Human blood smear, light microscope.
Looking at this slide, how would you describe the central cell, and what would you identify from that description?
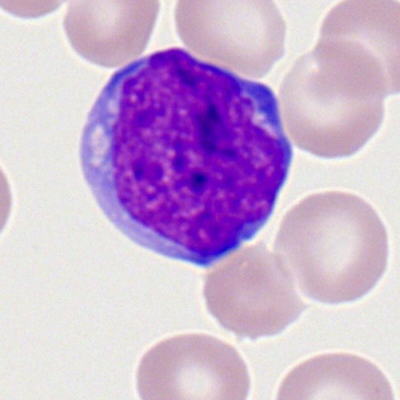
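Hmm, the edge is smooth, and the outline comes out roughly round. In the chromatin I see clumping, darker purple patches among lighter areas. The cytoplasm is blue, and I find no granules in it. This is a myeloblast.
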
